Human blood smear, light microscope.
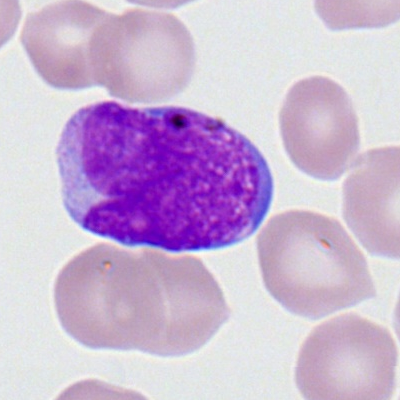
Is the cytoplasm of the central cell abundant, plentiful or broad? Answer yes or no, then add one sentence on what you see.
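No. The nucleus fills most of the cell and has a shallow notch on its left side.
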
